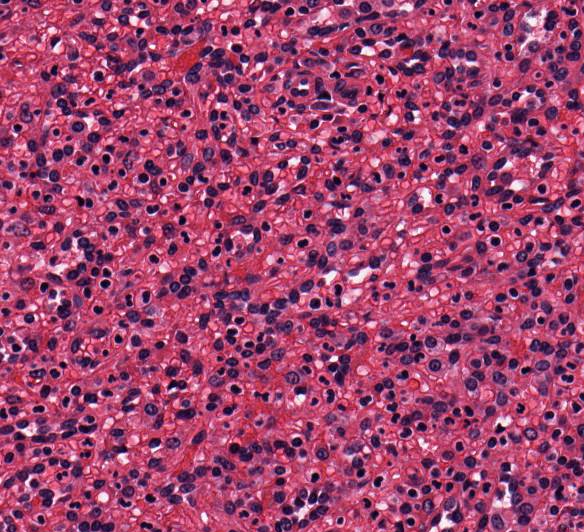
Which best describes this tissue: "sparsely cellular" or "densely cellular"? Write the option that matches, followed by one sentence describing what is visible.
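Densely cellular. The cells are crowded at a similar density from edge to edge of the field.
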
